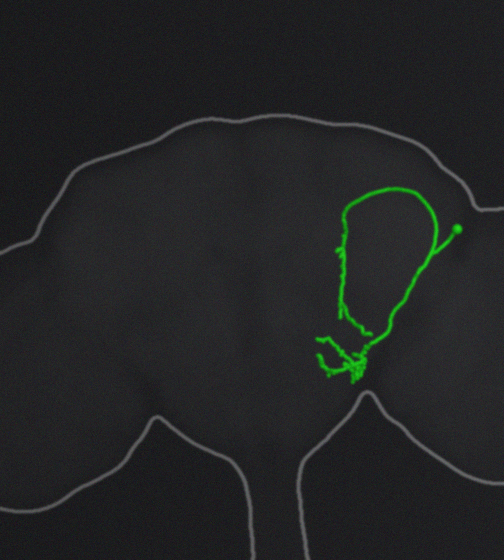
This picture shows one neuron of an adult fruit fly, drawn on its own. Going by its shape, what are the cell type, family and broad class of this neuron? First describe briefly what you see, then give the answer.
It is in the brain and does not reach the nerve cord. The cell body is on the right of the picture. It is of cell type WED040_a. The family is hemilineage SLPa&l1_lateral. This is a central-brain intrinsic neuron.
